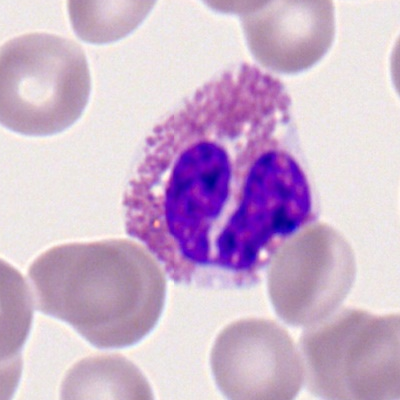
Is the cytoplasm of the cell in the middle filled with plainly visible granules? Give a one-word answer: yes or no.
Yes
